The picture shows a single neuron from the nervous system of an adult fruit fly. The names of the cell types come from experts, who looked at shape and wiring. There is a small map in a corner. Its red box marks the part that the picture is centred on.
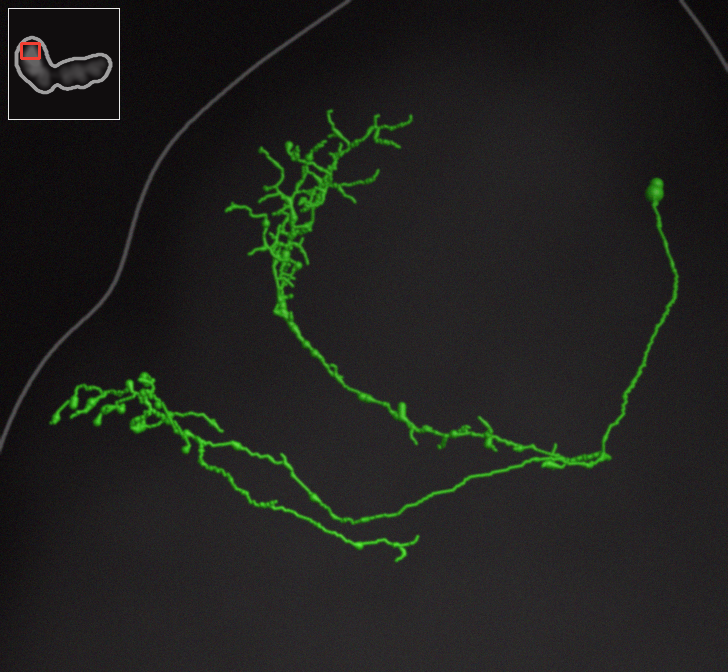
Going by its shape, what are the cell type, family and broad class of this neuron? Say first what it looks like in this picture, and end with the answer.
The cell body can be seen at the upper right of the picture. Dozens of branch ends can be seen. It is of cell type SLP245. Its family is hemilineage DL1_dorsal. This is a central-brain intrinsic neuron.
